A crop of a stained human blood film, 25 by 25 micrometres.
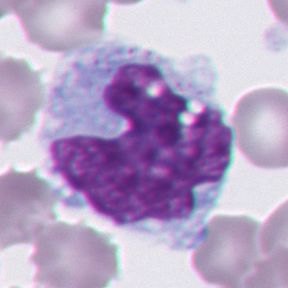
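Monocyte, stained peripheral blood smear. Outline roughly round, edge slightly irregular and bumpy. Nucleus one continuous folded mass, not split into separate lobes. Cytoplasm plentiful, pale greyish-blue. Three small bright clear dots over upper right part of nucleus.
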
